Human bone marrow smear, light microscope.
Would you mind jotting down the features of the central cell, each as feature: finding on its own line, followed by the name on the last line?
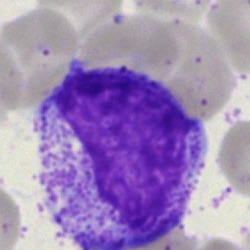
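Nucleus: large, filling most of the cell
Position: off-centre, toward the upper right
Chromatin: fine and lacy, small paler spaces, no coarse dark clumps
Cytoplasm: pale blue-grey between the granules
Granules: many, purple, crowded throughout the cytoplasm
Name: myelocyte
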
